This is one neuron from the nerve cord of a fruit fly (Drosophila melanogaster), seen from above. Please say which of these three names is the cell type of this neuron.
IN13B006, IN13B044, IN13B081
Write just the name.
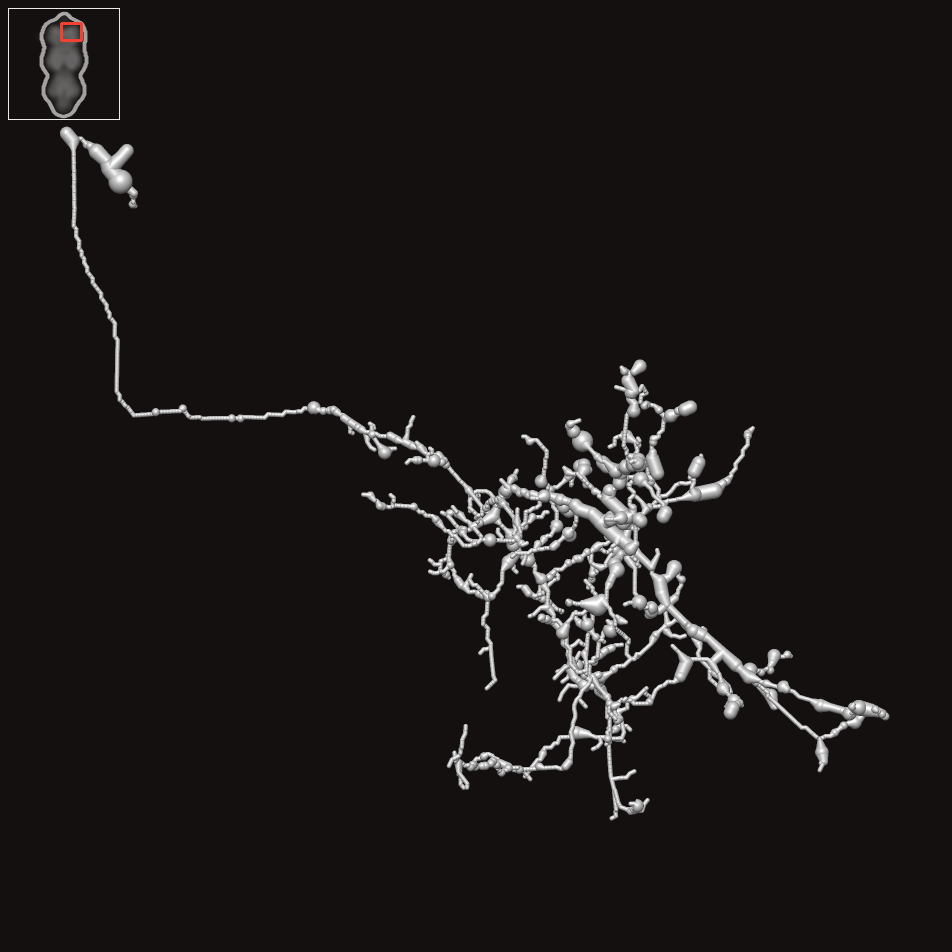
IN13B044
